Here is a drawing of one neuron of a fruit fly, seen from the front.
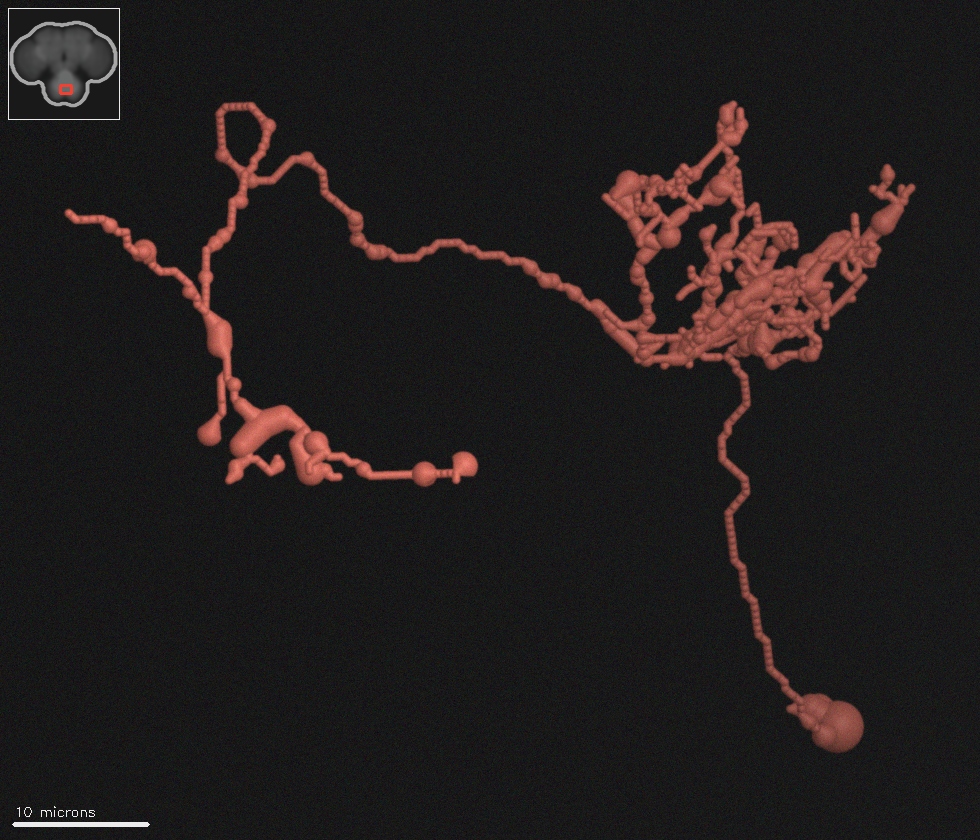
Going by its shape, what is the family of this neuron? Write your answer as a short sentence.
The family is hemilineage 10B.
